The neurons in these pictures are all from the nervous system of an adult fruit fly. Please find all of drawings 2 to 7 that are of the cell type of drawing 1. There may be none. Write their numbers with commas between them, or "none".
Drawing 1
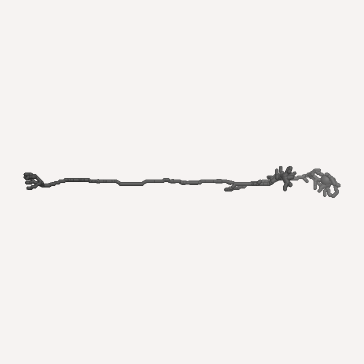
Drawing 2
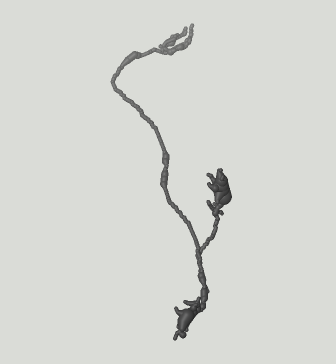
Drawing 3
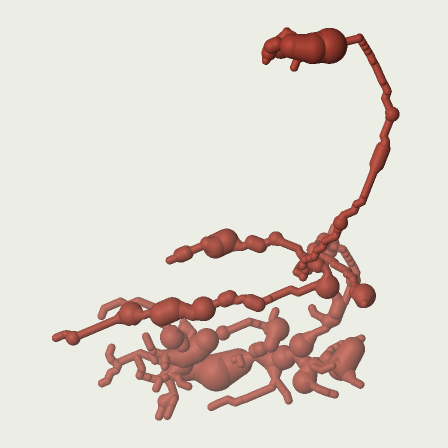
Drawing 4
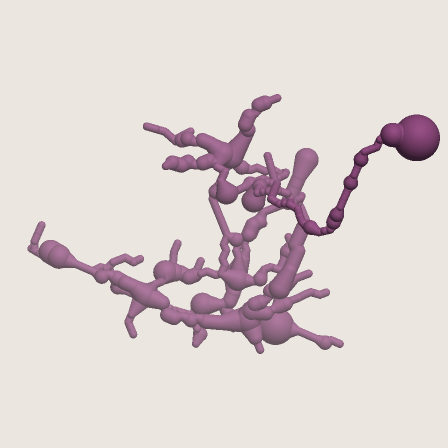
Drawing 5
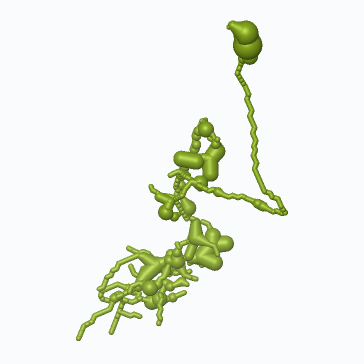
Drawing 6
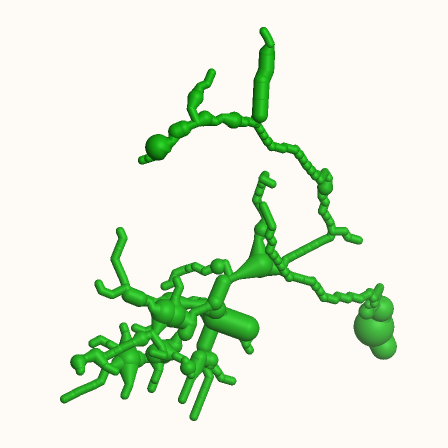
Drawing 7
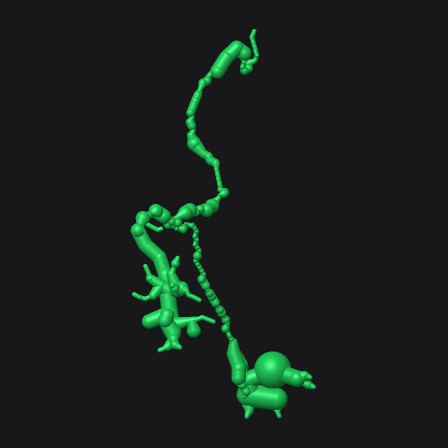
2, 7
